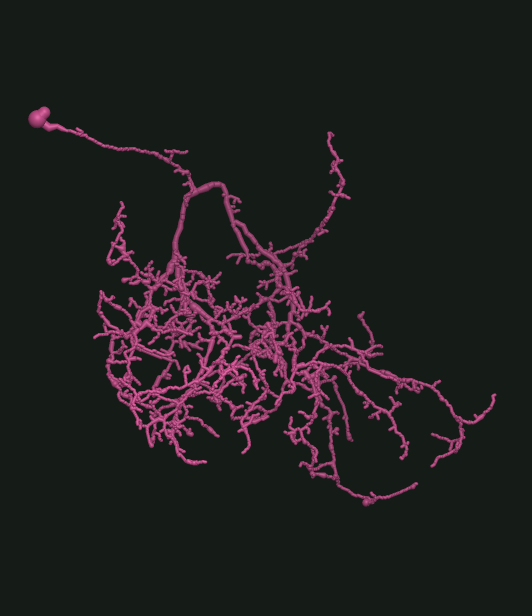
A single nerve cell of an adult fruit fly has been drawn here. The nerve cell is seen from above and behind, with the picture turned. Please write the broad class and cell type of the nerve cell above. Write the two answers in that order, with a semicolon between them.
central-brain intrinsic neuron; GNG030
